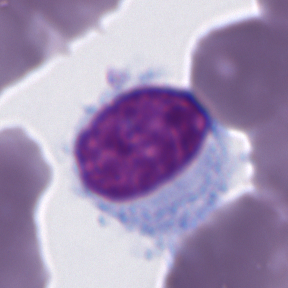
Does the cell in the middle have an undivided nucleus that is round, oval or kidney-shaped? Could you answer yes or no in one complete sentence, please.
Yes, the cell's nucleus is compact, undivided and round, oval or kidney-shaped.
